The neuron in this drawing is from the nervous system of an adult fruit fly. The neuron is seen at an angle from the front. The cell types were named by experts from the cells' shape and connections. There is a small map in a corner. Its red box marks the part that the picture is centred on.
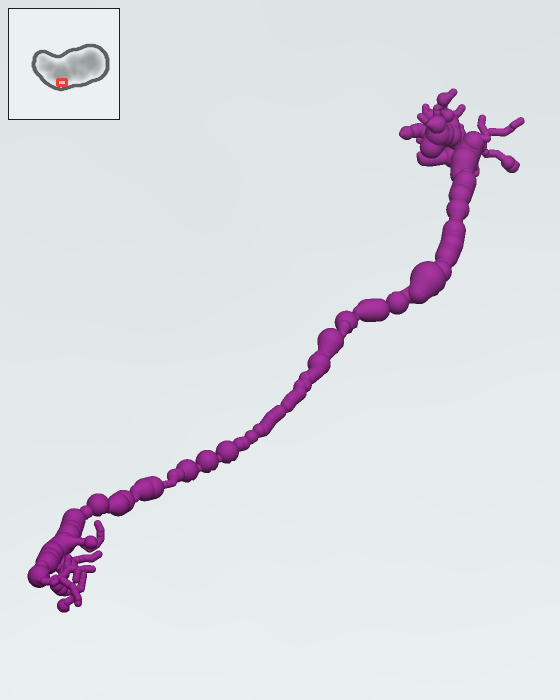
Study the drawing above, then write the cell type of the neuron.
L3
